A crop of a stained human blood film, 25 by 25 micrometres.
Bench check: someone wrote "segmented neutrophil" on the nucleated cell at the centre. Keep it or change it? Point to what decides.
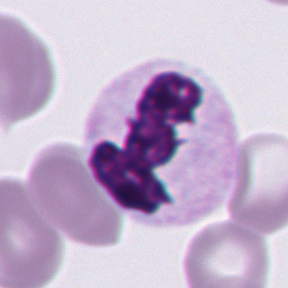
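Look first at the cytoplasm: it is pale pinkish-lilac.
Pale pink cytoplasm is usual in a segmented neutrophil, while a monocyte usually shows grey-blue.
So segmented neutrophil fits, and monocyte does not.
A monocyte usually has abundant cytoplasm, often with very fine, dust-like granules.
So the abundant cytoplasm and its fine, faint lilac granules do not separate the two. The nucleus runs diagonally from upper right to lower left, its chromatin dark purple and coarsely clumped. The outline is round and smooth, and there are no vacuoles.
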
